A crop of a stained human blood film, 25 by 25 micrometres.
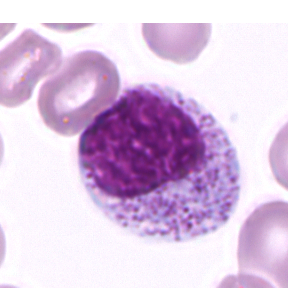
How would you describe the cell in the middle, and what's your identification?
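A single unsegmented oval mass, about 11 by 10 micrometres, forms the nucleus. Its chromatin is dark purple and coarsely clumped into strands. Numerous dark purple granules are scattered throughout the cytoplasm. Between the granules, the cytoplasm is very pale, almost colourless, with a faint lilac-blue tinge. The cell is a myelocyte.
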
